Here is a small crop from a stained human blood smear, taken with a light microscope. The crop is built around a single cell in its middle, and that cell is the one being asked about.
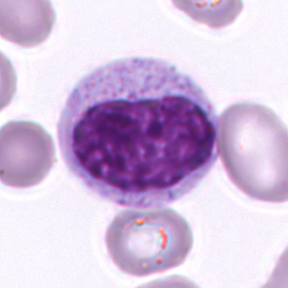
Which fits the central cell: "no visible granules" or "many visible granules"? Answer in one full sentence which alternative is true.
The cytoplasm of the cell carries many visible granules.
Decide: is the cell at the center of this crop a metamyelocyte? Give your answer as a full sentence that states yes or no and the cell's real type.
Yes, the cell of interest in the centre is a metamyelocyte.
